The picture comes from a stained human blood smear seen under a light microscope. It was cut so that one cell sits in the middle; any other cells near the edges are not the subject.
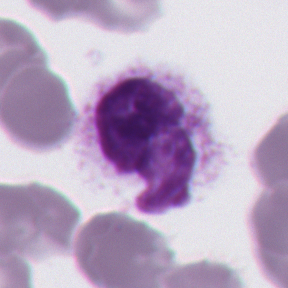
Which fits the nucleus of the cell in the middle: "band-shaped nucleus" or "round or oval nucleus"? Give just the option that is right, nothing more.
Band-shaped nucleus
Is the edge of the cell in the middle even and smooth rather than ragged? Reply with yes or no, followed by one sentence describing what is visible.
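No. The cell border is indistinct and ragged, marked mostly by the scattered granules.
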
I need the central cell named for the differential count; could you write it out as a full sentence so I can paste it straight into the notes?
The cell centred in this crop is categorized as a neutrophil.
